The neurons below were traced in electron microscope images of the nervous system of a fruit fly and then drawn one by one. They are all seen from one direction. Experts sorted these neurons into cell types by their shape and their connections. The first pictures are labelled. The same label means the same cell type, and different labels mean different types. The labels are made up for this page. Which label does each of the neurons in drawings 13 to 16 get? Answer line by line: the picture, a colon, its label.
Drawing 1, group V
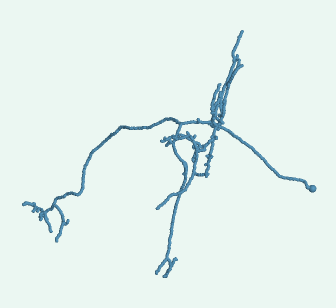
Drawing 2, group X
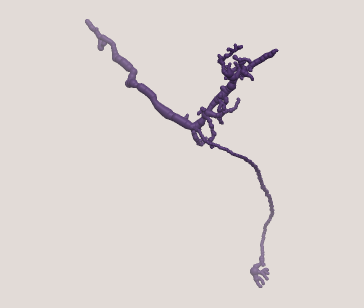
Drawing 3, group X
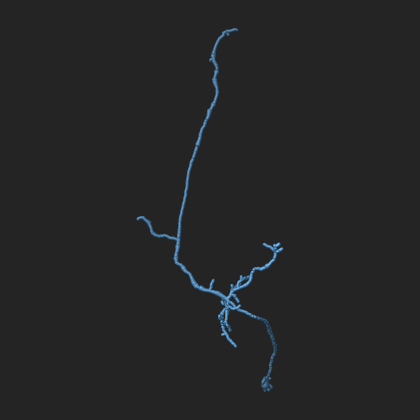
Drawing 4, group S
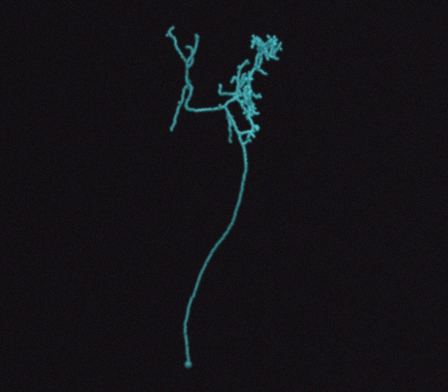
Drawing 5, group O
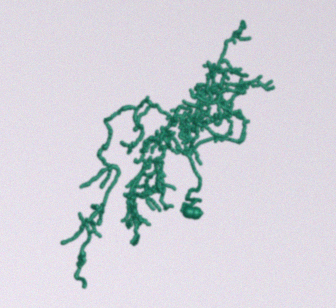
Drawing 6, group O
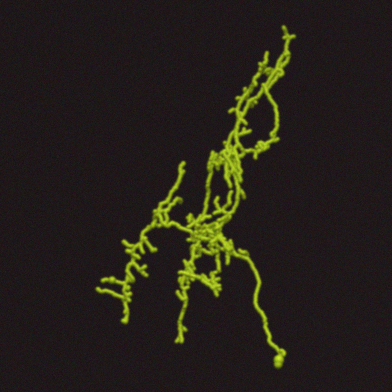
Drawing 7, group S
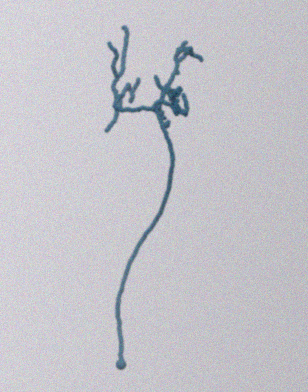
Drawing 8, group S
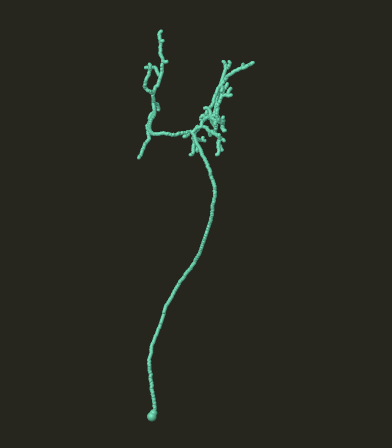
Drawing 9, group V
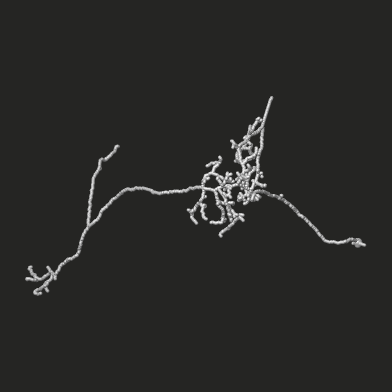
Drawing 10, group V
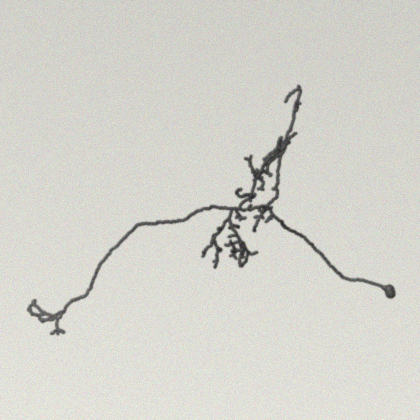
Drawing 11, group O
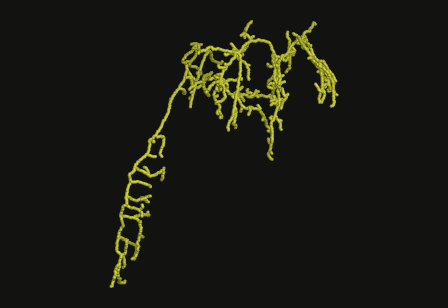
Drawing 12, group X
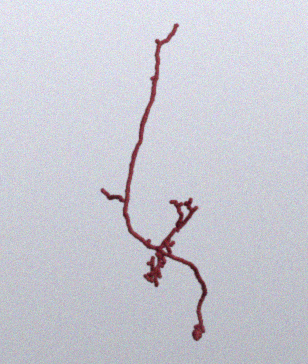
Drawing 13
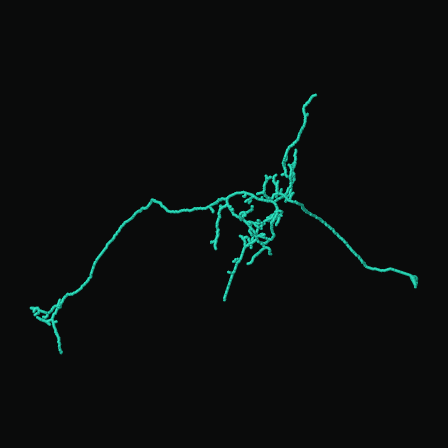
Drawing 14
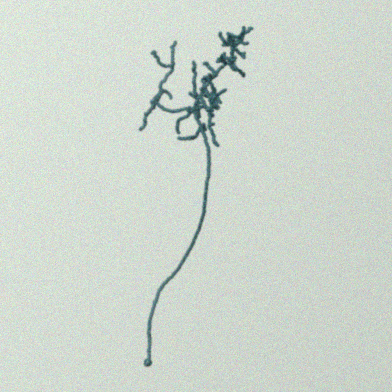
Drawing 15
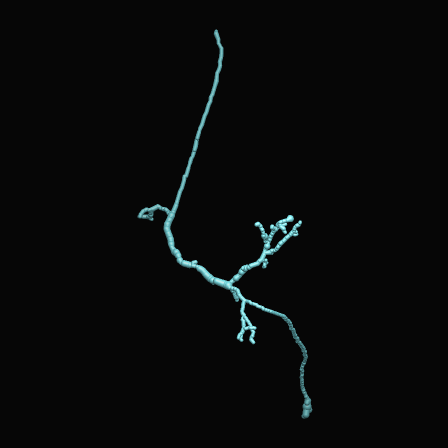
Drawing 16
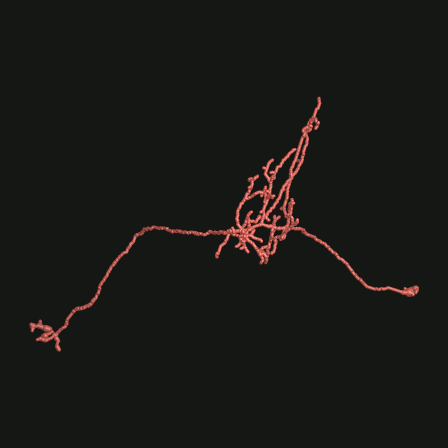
13: group V
14: group S
15: group X
16: group V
